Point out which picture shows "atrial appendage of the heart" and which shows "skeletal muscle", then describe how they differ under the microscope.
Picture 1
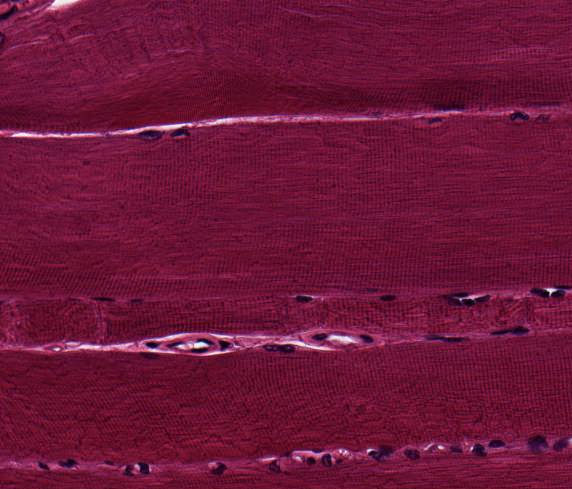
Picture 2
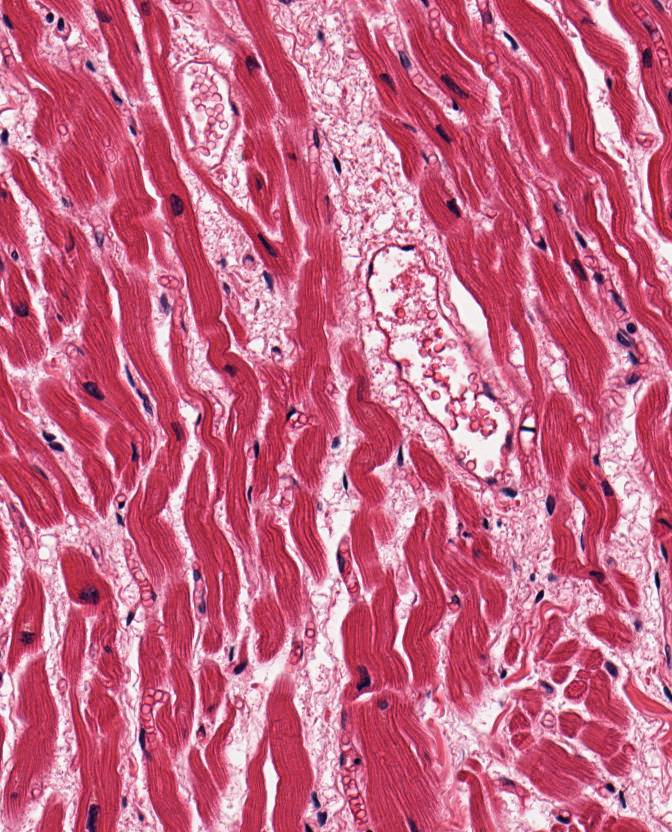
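In picture 1 the tissue is skeletal muscle; in picture 2 it is atrial appendage of the heart. In picture 1, long parallel fibres cross the field horizontally, with abundant deep pinkish-red cytoplasm, and their dark, flattened, elongated nuclei lie at the fibre edges. In picture 2, the fibres run mostly from top to bottom, are wavy, and branch to join their neighbours. Each holds a single oval nucleus at its centre, in deep pink cytoplasm with fine lengthwise fibrils.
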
